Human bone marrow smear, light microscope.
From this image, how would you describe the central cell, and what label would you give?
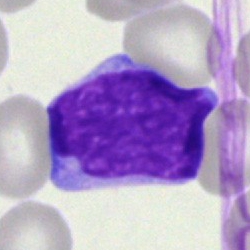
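Angular outline, with several straight edges and corners. Nucleus irregular and angular, following the shape of the cell outline. Chromatin finely textured and dispersed, with scattered small pale spots. No granules visible in the cytoplasm. The cell is a blast.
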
